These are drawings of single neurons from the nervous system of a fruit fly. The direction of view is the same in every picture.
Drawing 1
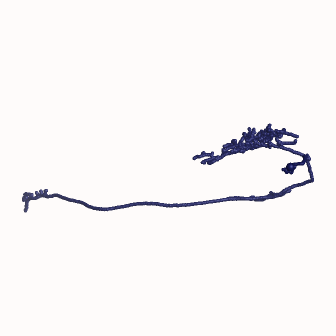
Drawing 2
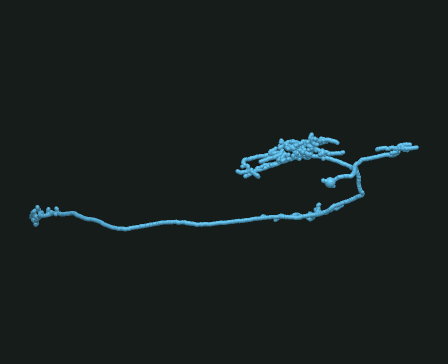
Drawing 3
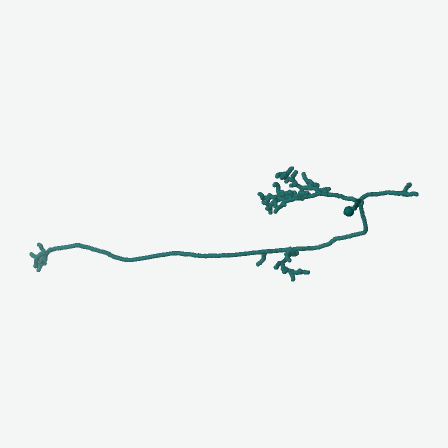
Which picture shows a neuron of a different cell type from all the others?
Drawing 3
